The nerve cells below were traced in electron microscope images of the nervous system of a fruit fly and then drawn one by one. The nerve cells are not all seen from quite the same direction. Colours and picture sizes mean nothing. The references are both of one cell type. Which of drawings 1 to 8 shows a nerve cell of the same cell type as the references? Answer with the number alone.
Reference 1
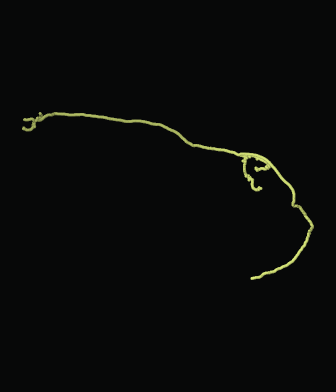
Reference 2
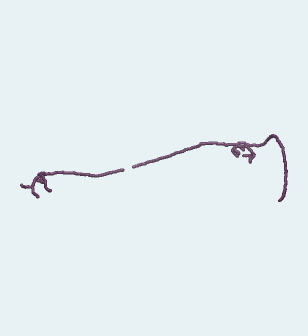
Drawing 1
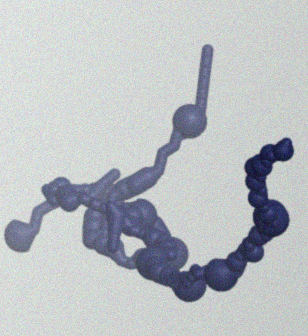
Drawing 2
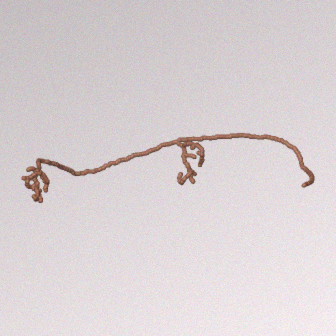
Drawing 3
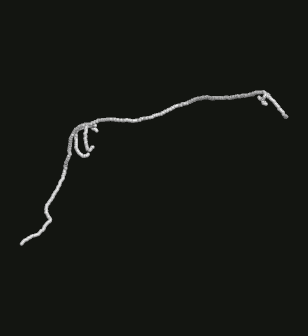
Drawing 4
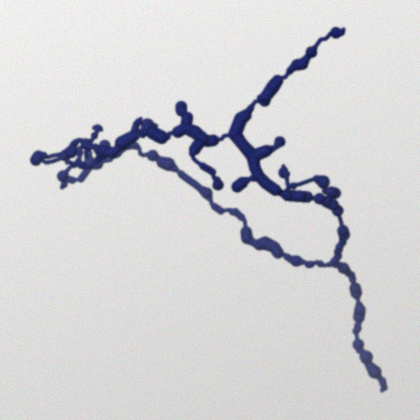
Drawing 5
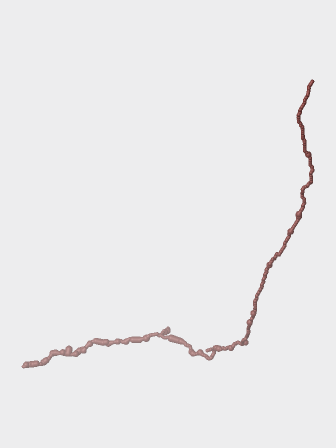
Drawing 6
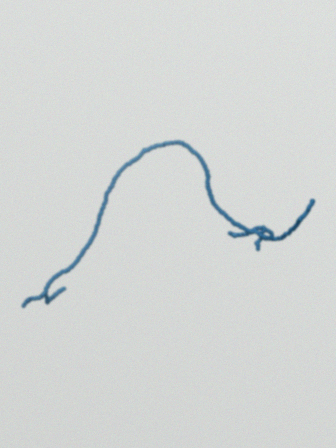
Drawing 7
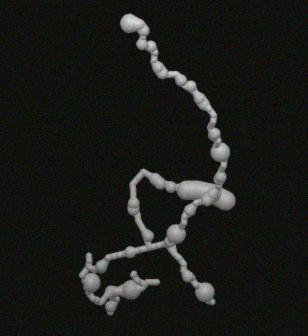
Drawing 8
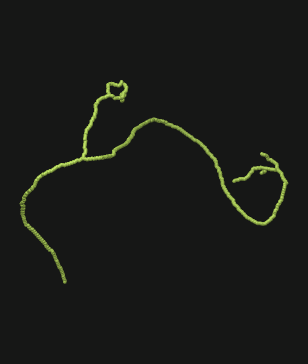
3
